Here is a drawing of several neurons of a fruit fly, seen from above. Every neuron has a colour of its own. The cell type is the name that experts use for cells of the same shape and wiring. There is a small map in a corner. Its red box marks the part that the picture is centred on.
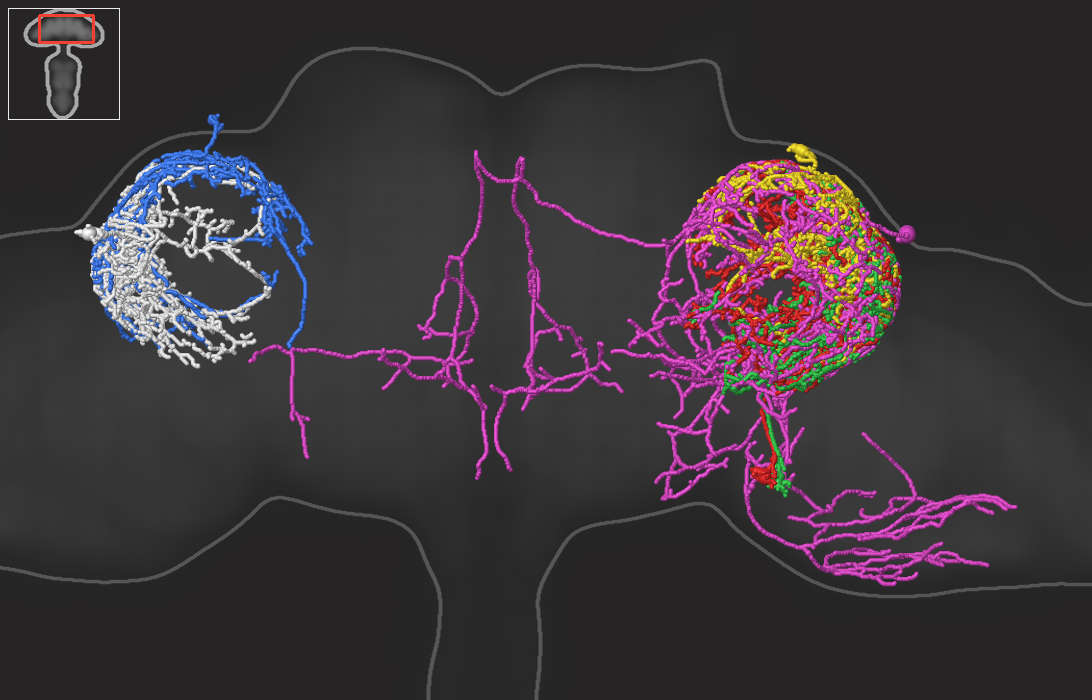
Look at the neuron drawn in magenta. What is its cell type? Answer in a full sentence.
The cell type is LPT60.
